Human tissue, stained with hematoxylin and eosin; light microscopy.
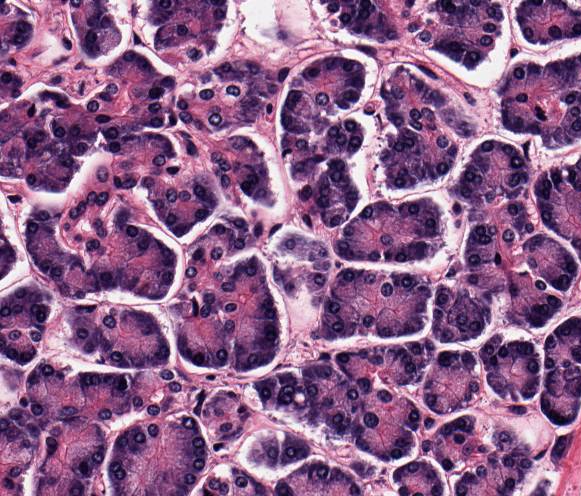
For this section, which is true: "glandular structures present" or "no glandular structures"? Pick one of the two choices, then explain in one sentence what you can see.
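Glandular structures present. The whole field is filled with closely packed, rounded to polygonal acini of epithelial cells.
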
